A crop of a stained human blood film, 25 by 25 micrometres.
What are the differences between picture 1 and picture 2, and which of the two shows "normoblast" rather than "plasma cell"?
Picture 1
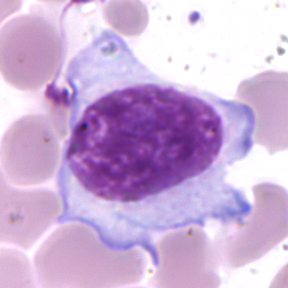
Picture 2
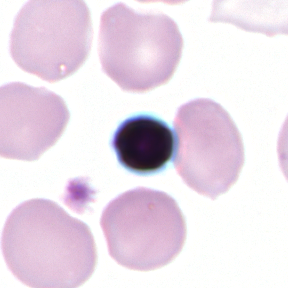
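Right, the plasma cell is in picture 1 and the normoblast in picture 2. Looking at the outlines first: the plasma cell's is irregular, with several pointed, angular projections of cytoplasm, while the normoblast's is round. Then the nuclei: in the plasma cell the chromatin is coarse and clumped, with paler gaps between the darker strands, whereas in the normoblast it is uniformly dense and nearly black-purple.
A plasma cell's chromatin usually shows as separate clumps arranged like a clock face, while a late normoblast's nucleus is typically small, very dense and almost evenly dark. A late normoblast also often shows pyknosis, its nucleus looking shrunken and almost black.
Neither nucleus has a visible nucleolus. As for the cytoplasm, the plasma cell has plenty of it, pale greyish blue and stained a deeper blue along the cell's edges than near the nucleus, whereas the normoblast has only a very thin pale blue rim. Neither cell shows granules in its cytoplasm.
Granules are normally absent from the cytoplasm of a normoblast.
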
